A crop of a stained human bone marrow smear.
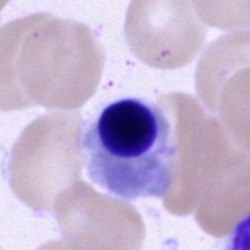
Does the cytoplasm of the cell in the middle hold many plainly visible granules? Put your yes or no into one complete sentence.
No, the cytoplasm does not hold many granules; none are visible in it.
